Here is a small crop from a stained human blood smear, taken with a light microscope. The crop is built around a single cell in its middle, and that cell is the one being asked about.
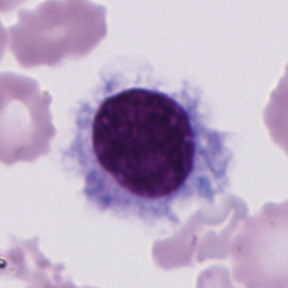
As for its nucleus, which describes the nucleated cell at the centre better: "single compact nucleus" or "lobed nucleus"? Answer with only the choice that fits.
Single compact nucleus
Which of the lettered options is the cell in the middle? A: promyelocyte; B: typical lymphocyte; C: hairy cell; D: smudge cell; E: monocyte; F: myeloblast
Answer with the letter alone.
C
